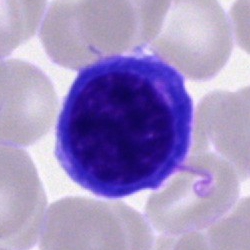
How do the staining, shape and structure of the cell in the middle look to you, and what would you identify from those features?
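Look at the nucleus first: its chromatin is dark purple and dense, with faint lighter mottling. Around it lies only a narrow rim of deep, intense blue cytoplasm, with no granules visible. This is an erythroblast.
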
